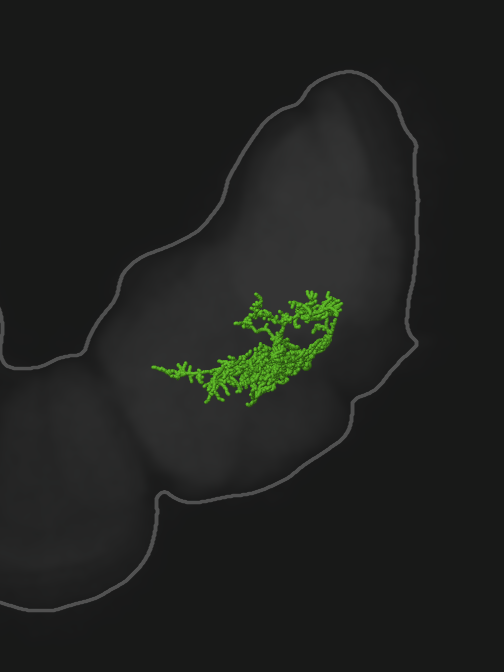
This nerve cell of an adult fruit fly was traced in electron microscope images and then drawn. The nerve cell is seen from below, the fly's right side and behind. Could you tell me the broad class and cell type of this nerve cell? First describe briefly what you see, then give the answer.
As drawn here it is wider than it is tall. Its broad class is central-brain intrinsic neuron. The cell type is LAL040.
